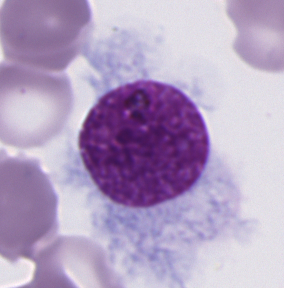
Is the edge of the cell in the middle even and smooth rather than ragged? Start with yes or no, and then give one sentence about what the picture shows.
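No. The outer border of the cytoplasm is ragged and ill-defined.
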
